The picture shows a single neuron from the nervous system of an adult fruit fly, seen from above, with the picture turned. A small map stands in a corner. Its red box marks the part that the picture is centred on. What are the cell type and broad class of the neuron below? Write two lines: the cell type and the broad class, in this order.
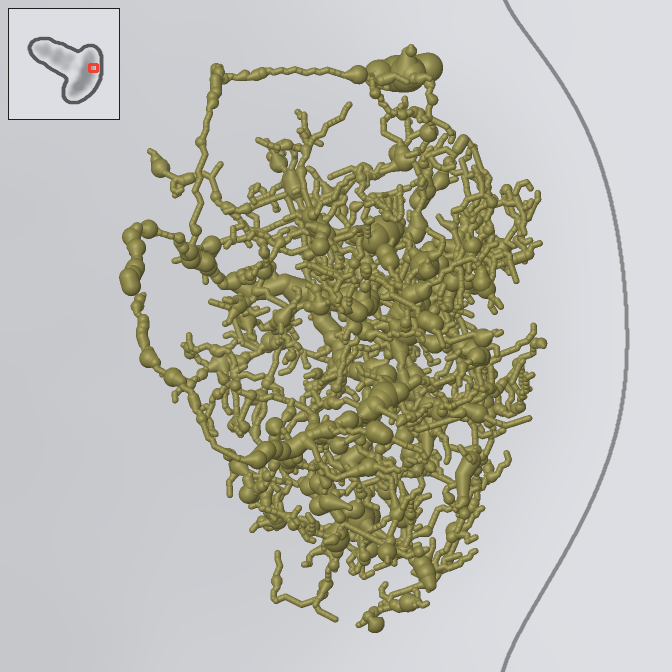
AVLP400
central-brain intrinsic neuron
